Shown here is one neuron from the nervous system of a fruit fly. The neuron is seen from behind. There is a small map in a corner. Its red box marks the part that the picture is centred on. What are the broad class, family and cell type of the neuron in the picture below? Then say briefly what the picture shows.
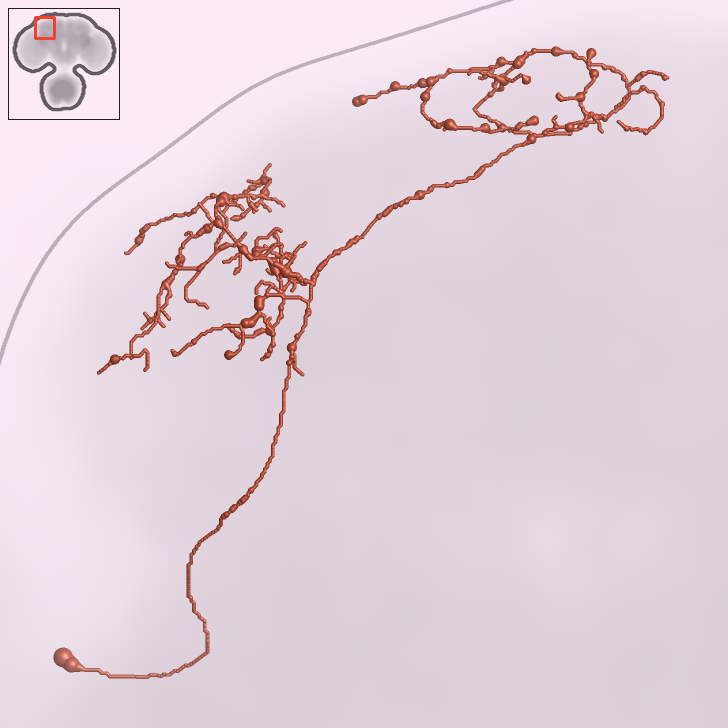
This is a central-brain intrinsic neuron. The family is hemilineage SLPpl3. Its cell type is CB2292. Its cell body lies at the lower left of the picture. The picture shows dozens of branch ends.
